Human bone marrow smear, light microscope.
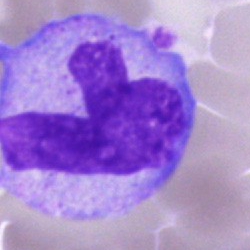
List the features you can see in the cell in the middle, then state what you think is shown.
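An irregular, folded nucleus has a lobe rising upward from a broad horizontal band. Its chromatin is deep purple, with a mottled, patchy texture. Abundant cytoplasm stains pale lavender-blue, with fine pinkish-purple granules scattered through it. The cell is a monocyte.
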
